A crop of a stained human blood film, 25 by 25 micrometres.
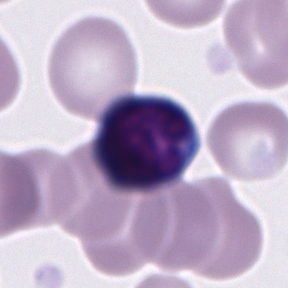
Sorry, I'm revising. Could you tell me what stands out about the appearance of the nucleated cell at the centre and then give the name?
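Chromatin: dense, dark purple throughout the nucleus. Nucleolus: none seen. Cytoplasm: no distinct granules. Outline: free of hair-like projections. Result: typical lymphocyte.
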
